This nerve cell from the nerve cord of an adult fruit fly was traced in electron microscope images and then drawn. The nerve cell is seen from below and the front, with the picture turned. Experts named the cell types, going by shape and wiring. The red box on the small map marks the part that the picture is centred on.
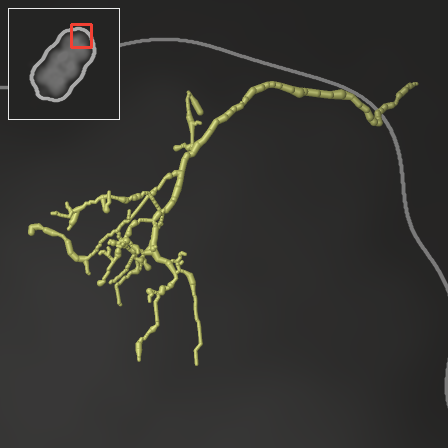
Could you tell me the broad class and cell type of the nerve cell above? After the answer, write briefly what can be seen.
This is a sensory neuron entering the nerve cord. The cell type is SNxx23. The drawing shows no cell body. In this view it is wider than it is tall.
